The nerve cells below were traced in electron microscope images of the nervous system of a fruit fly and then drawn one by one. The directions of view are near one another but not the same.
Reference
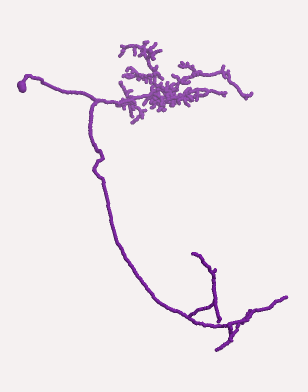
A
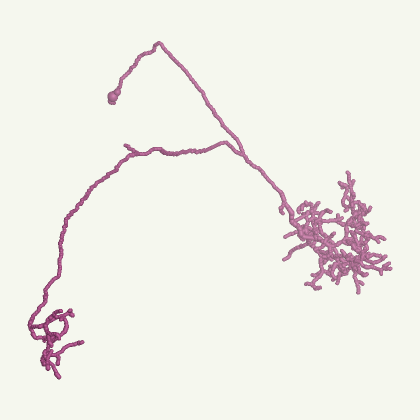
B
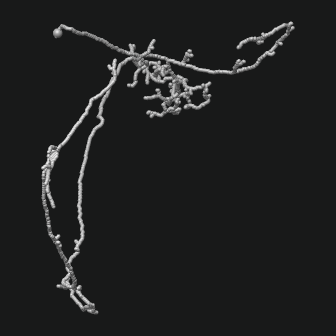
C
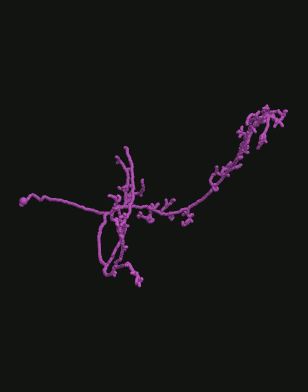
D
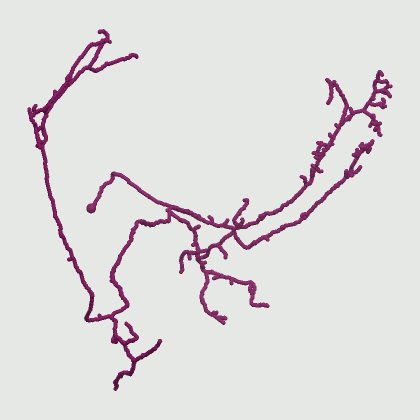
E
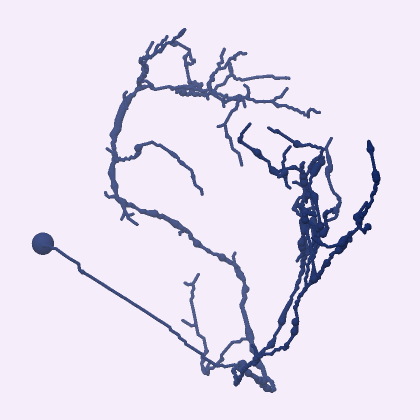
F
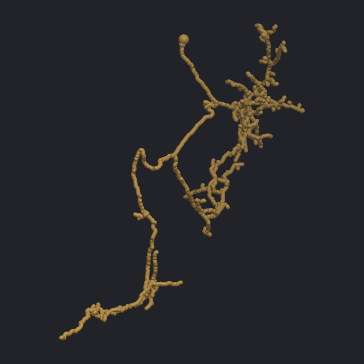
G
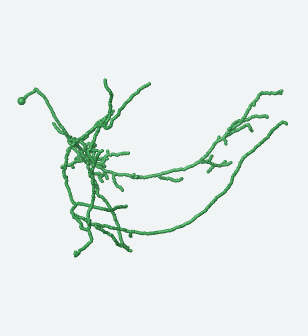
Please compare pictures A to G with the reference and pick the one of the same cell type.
Picture A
